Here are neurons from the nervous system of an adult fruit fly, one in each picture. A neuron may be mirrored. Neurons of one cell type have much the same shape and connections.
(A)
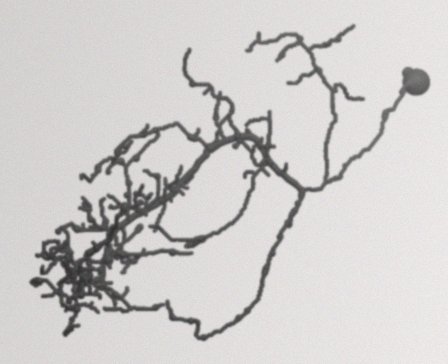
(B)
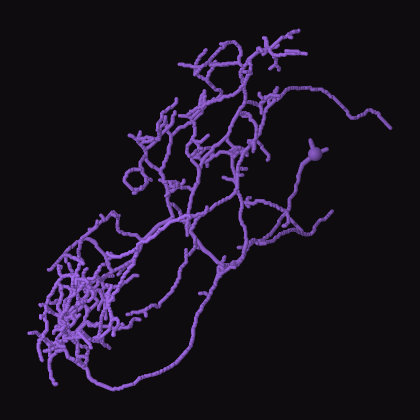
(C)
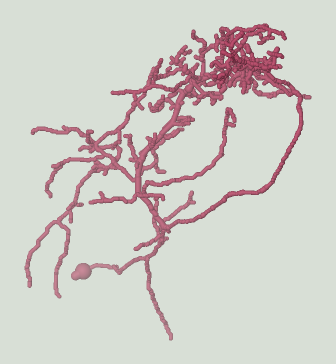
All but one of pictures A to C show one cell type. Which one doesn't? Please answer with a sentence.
Picture B is the odd one out.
